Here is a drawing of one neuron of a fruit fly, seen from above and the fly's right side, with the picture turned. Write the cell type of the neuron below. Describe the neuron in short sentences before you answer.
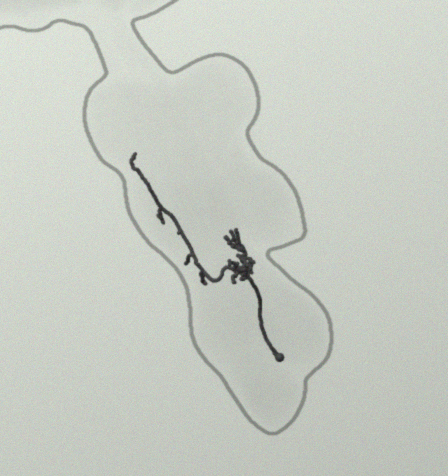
The cell body is at the bottom of the picture. In this view it is taller than it is wide. It is a nerve-cord intrinsic neuron. It is of cell type IN06A071.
